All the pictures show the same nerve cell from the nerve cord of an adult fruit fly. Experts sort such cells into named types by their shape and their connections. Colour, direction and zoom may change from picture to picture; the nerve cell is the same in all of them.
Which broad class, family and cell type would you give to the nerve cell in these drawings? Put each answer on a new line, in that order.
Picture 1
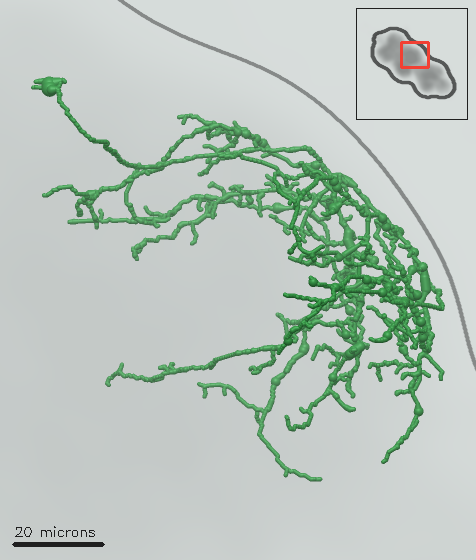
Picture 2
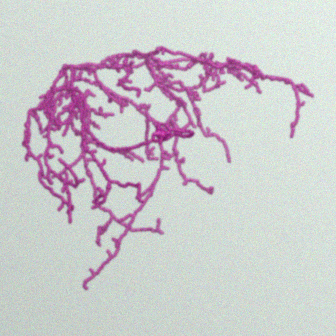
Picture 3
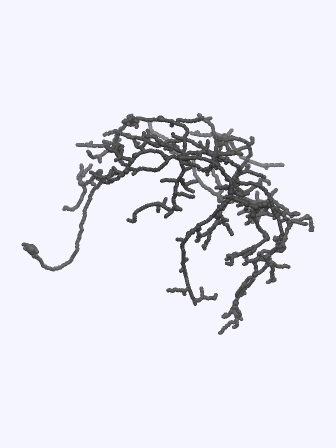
nerve-cord intrinsic neuron
hemilineage 08A
IN08A026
